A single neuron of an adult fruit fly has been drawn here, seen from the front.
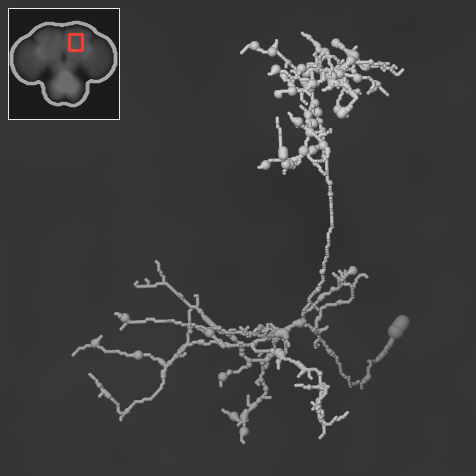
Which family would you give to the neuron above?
hemilineage DL1_ventral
